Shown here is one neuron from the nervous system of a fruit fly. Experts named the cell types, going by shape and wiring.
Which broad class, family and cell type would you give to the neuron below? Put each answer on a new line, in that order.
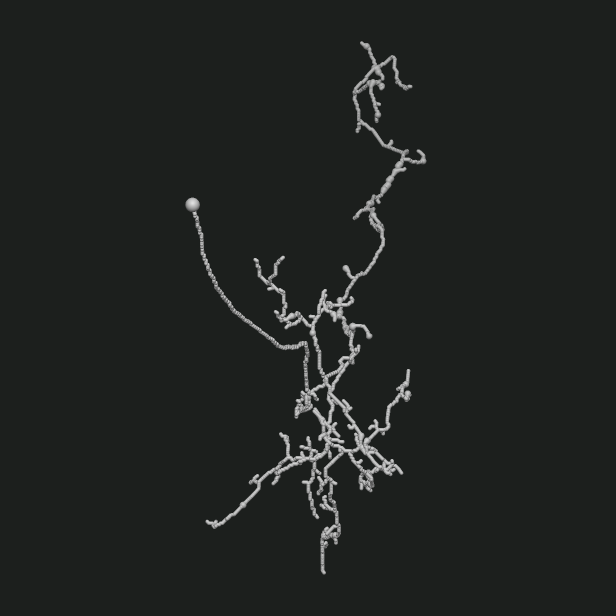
central-brain intrinsic neuron
hemilineage LHl4_posterior
PLP111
